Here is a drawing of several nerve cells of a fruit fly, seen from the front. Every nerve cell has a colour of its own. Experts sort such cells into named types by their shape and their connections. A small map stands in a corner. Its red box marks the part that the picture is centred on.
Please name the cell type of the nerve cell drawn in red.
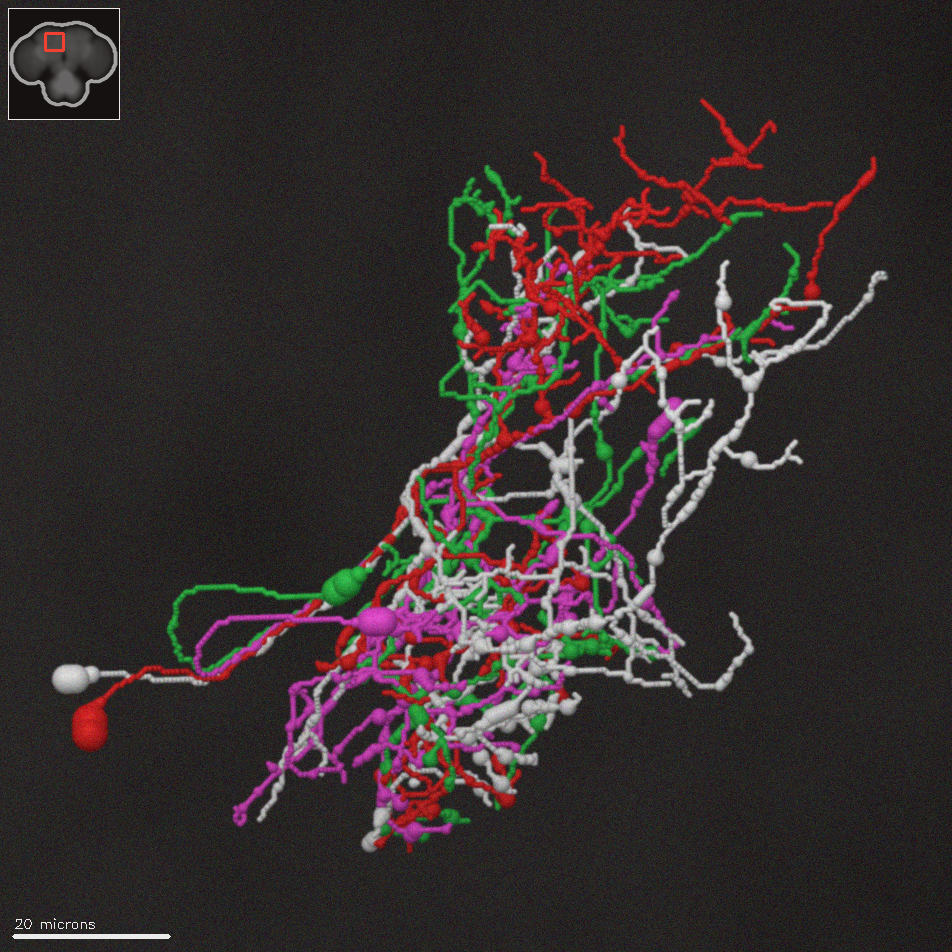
CB2469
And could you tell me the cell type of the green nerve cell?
CB2784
